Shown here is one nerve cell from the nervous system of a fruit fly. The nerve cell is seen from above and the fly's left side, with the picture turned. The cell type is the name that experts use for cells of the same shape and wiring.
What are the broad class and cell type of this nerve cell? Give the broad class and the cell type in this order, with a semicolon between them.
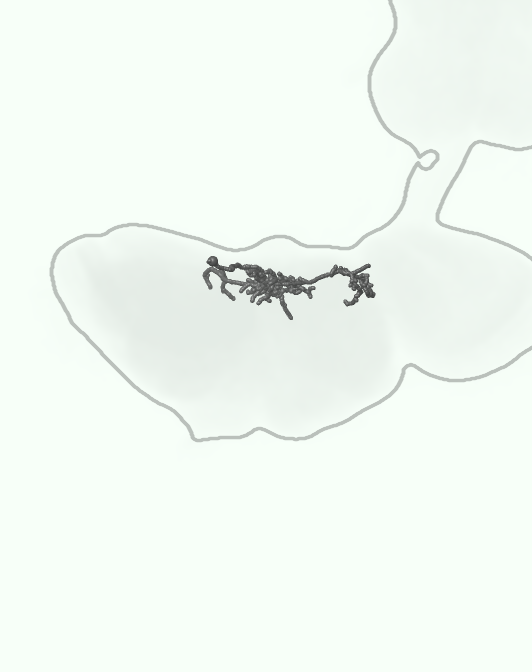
central-brain intrinsic neuron; IB044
